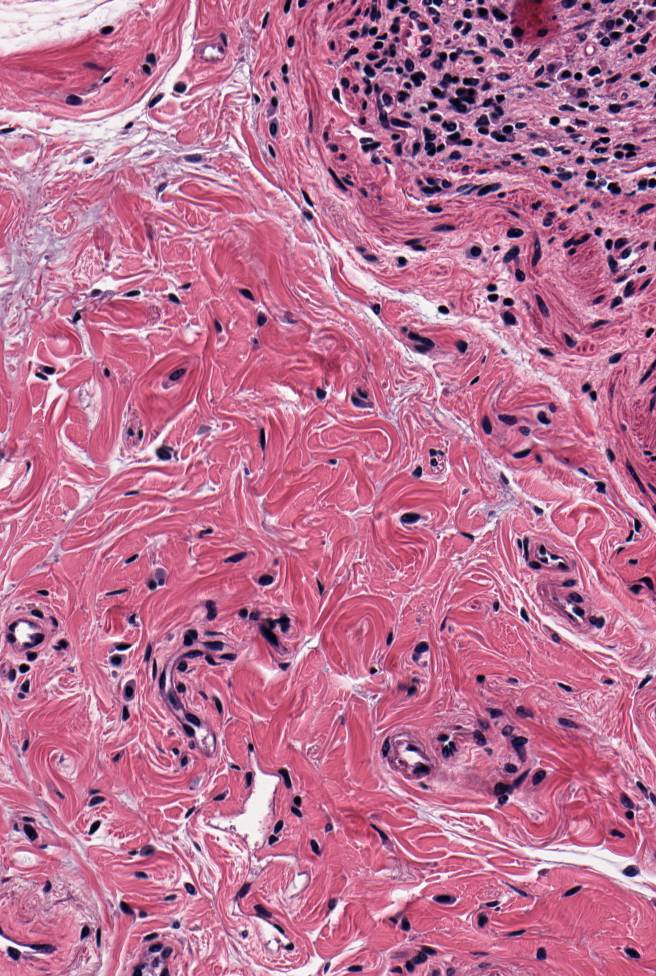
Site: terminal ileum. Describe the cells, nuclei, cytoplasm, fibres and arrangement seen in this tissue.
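Mostly dense pink collagen here, in wavy bundles crossing every which way. Up in the top right corner there's a crowded clump of small, round, dark nuclei. Spindle and oval nuclei sit sparsely between the bundles, and small capillary-sized vessels with plump lining nuclei dot the lower half.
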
